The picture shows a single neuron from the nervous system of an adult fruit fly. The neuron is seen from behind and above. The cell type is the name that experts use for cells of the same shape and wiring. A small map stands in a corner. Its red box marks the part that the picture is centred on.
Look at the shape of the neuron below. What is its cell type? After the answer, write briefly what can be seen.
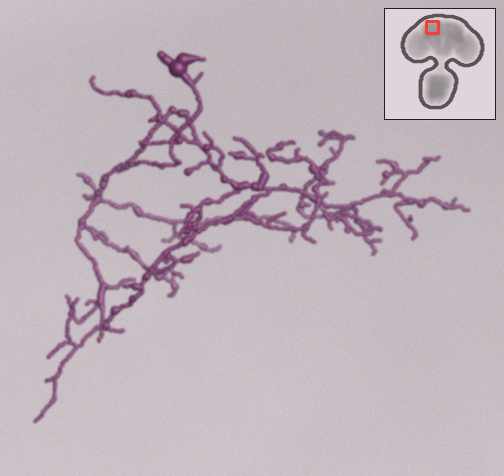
It is of cell type CB1057. Its broad class is central-brain intrinsic neuron. Dozens of branch ends can be seen. As drawn here it is about as wide as it is tall.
